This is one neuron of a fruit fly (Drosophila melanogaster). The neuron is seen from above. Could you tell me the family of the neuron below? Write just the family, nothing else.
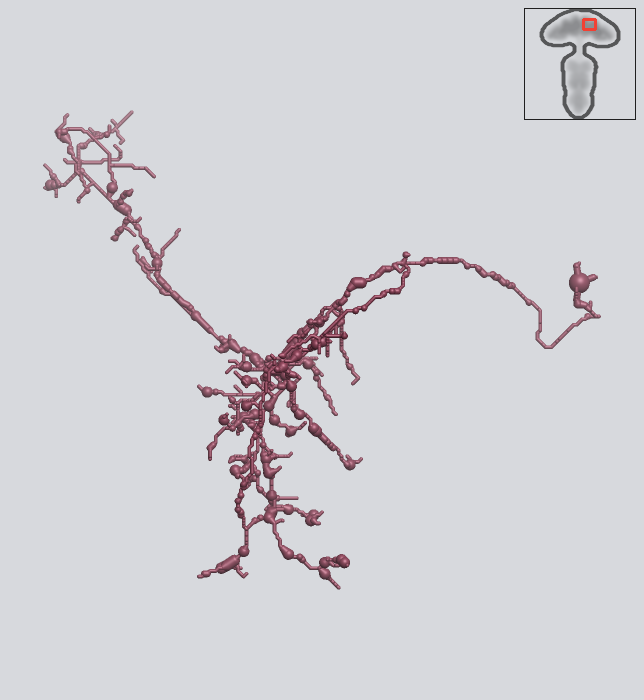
hemilineage VLPd&p1_dorsal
